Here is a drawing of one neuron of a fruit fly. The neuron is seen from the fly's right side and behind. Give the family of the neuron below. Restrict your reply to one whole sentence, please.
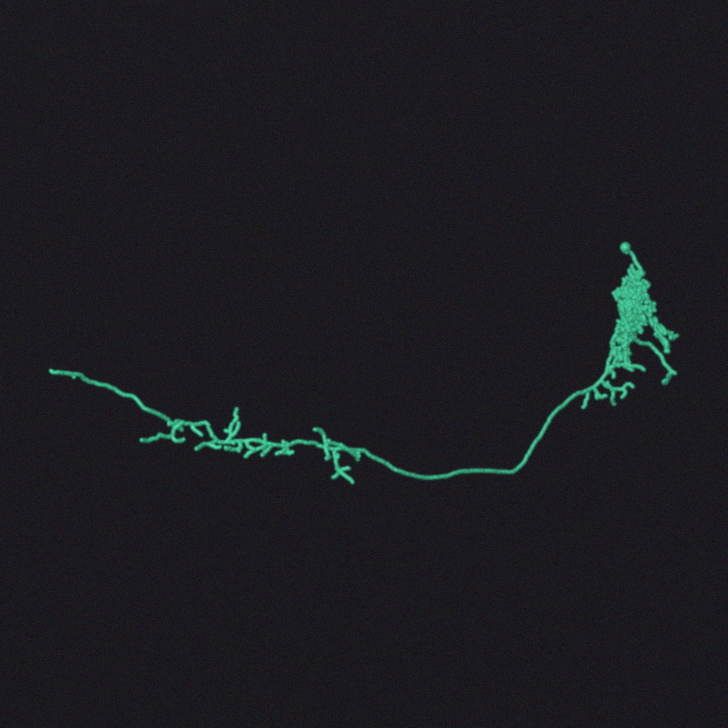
The neuron counts as part of family DNp.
